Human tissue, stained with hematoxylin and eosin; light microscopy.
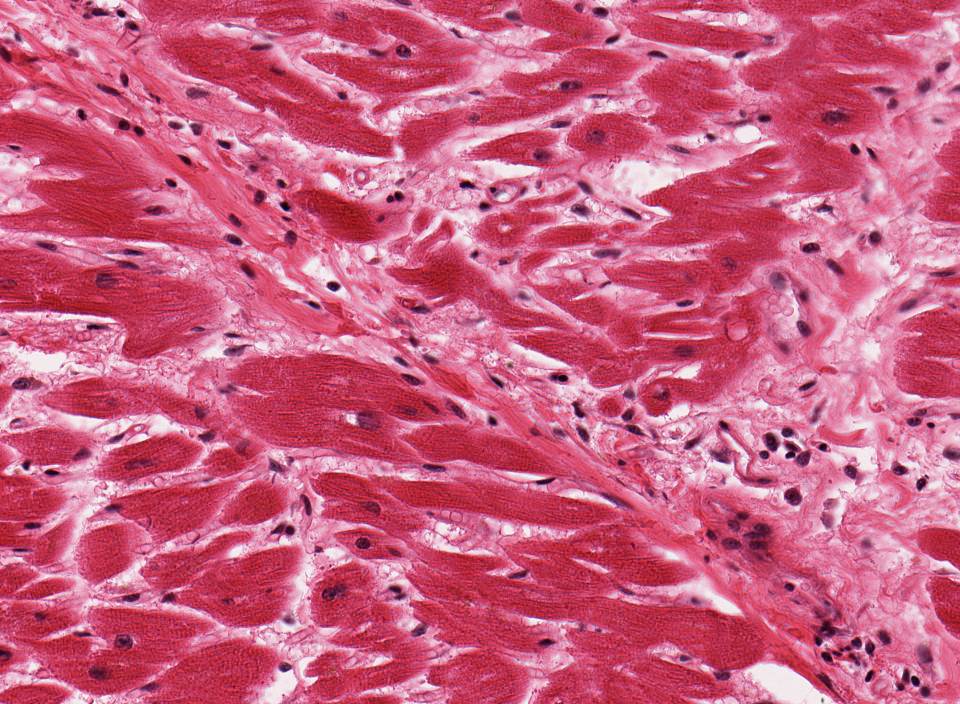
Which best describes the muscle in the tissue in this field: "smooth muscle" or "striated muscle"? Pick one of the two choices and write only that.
Striated muscle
